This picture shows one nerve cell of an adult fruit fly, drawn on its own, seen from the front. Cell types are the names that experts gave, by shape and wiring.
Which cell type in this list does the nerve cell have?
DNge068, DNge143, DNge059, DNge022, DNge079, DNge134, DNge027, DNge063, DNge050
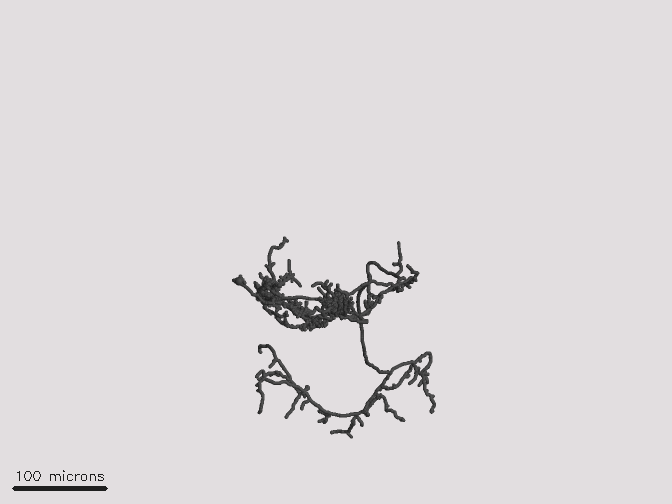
DNge022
